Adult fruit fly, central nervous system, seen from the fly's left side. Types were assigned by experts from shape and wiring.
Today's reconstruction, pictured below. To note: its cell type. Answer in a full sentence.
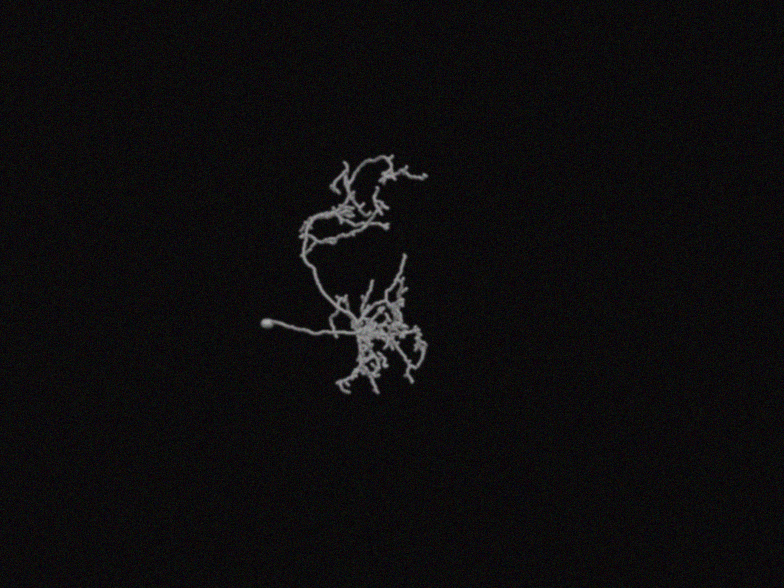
The cell type is AVLP093.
